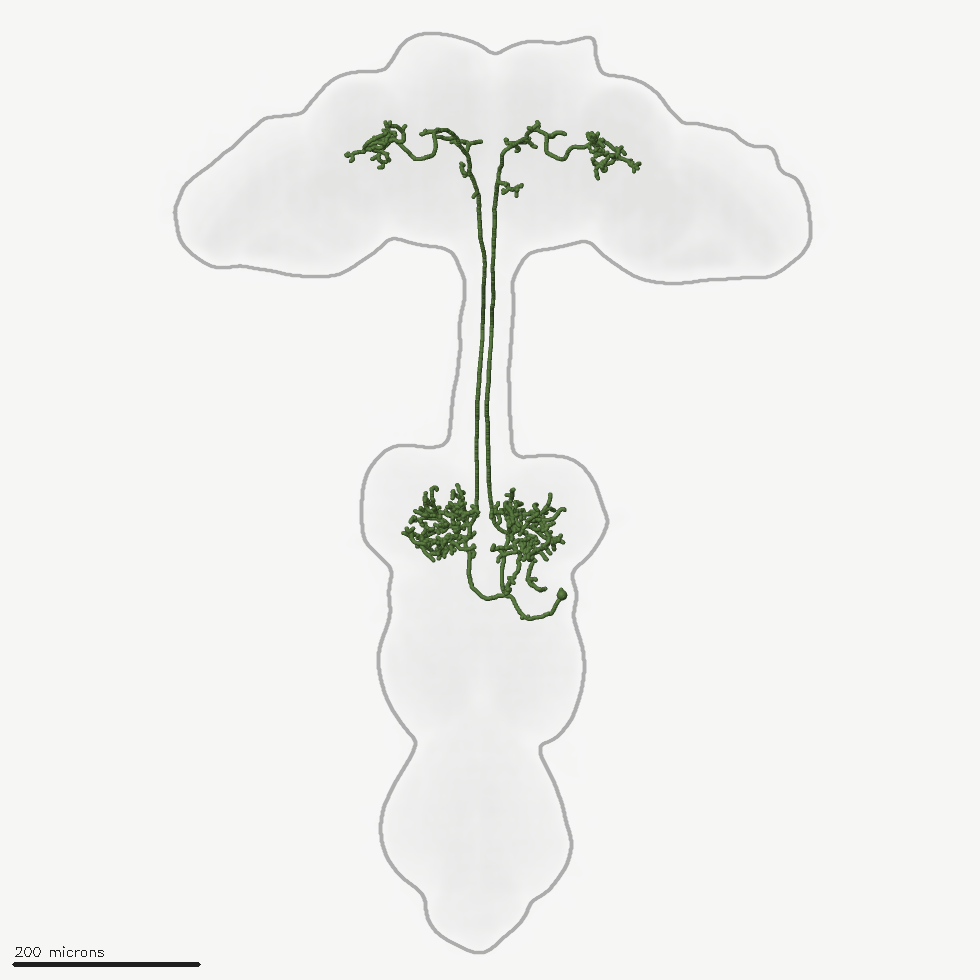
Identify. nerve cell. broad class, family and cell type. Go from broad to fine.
ascending neuron; hemilineage 09B; AN09B002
